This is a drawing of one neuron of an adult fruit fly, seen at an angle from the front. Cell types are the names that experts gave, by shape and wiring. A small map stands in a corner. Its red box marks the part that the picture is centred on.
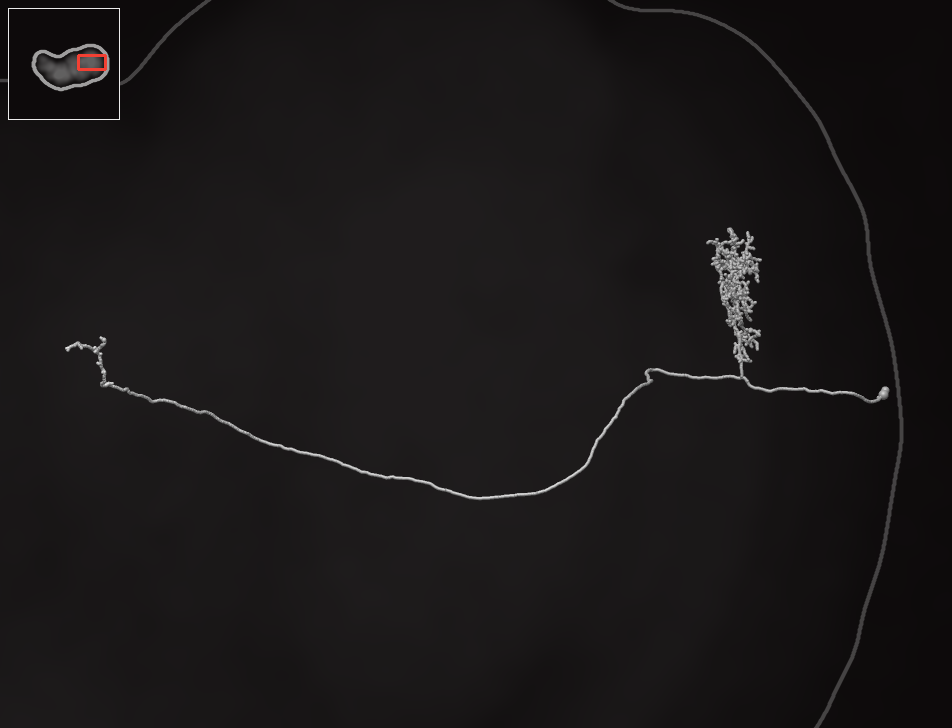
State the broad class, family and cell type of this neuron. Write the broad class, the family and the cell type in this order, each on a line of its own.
visual projection neuron
MeVP
MeVP6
